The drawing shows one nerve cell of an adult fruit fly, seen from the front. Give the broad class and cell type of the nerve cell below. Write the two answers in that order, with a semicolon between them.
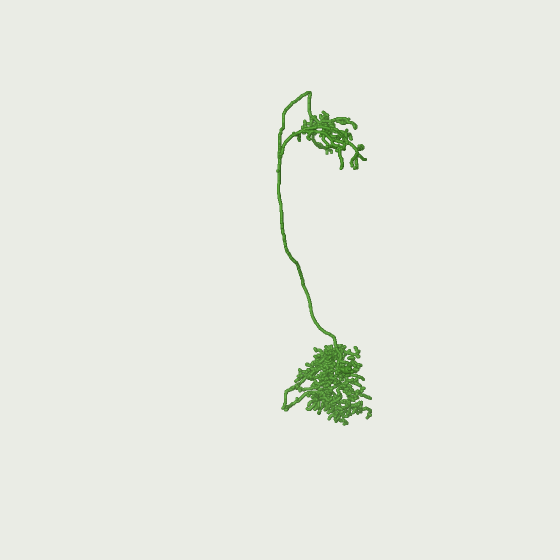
central-brain intrinsic neuron; GNG289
